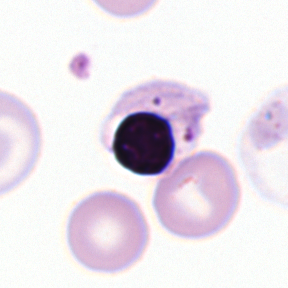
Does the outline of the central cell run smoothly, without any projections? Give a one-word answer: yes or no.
No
